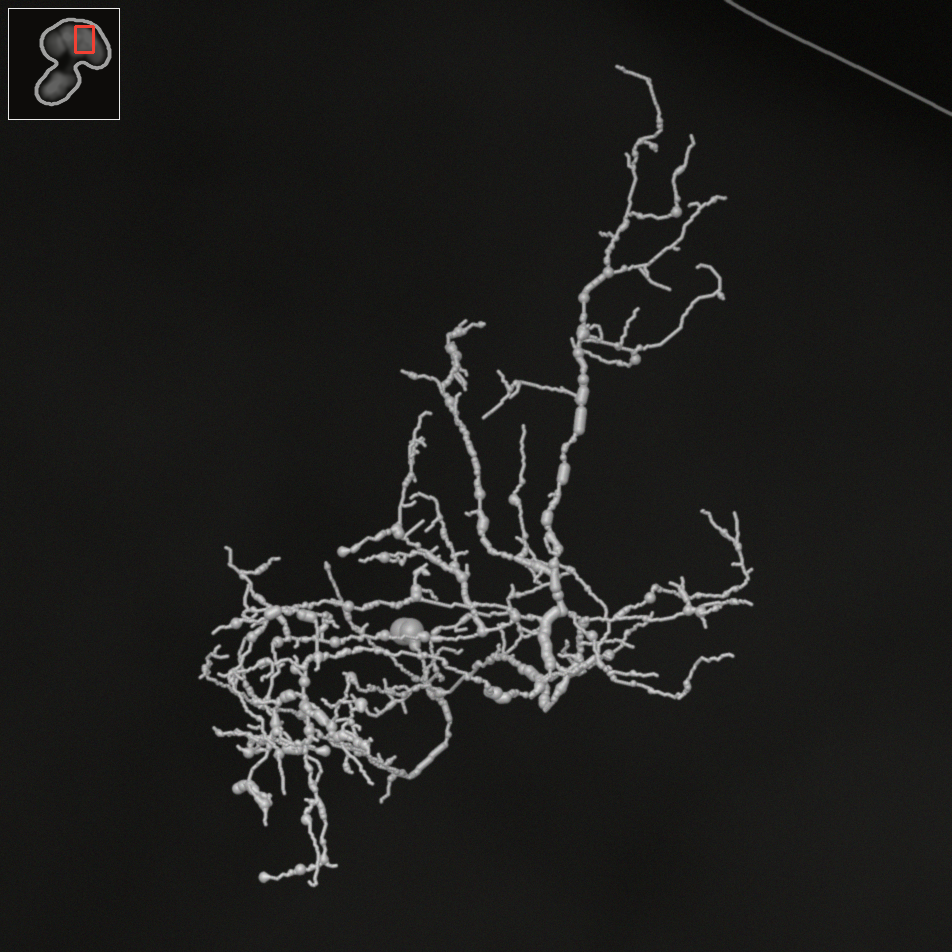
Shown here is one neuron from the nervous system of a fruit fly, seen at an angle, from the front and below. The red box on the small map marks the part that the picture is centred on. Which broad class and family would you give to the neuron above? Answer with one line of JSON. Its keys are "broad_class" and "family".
{"broad_class": "central-brain intrinsic neuron", "family": "hemilineage SMPpv2_ventral"}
